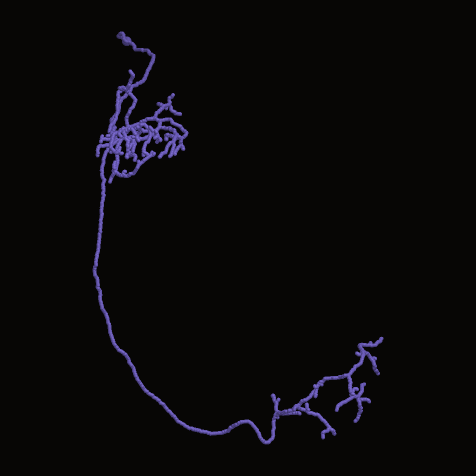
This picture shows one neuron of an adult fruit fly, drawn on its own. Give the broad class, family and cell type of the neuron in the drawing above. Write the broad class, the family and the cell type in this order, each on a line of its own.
central-brain intrinsic neuron
hemilineage ALlv1
M_lvPNm33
